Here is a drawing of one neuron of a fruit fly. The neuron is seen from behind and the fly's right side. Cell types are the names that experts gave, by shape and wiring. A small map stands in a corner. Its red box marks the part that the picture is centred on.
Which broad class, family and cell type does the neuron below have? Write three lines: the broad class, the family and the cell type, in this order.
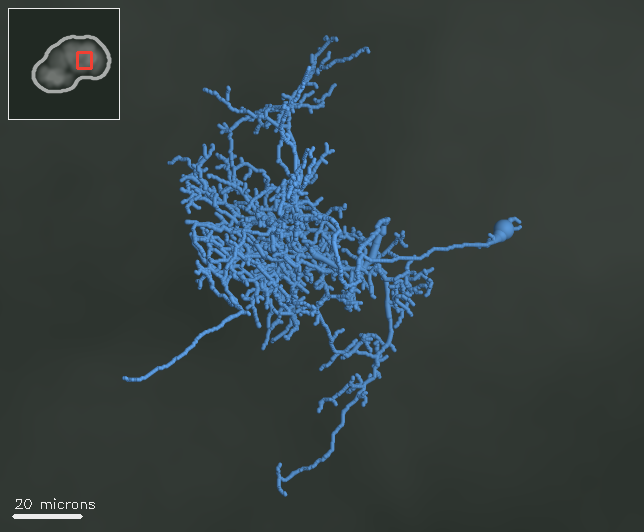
central-brain intrinsic neuron
hemilineage WEDa2
CB0316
